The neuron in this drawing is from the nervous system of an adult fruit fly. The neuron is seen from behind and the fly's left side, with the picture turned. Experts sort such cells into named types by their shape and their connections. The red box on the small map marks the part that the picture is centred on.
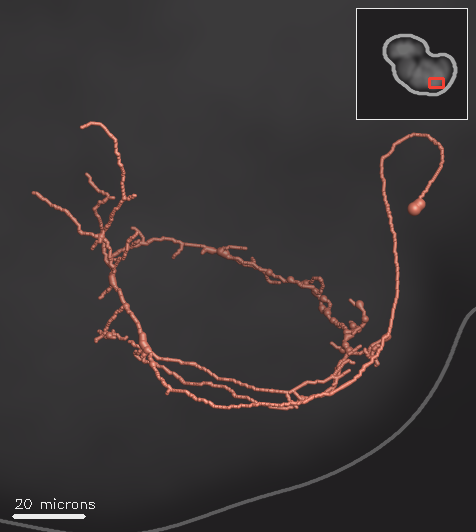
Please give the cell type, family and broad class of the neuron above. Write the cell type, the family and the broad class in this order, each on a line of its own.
SLP082
hemilineage SLPav2
central-brain intrinsic neuron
